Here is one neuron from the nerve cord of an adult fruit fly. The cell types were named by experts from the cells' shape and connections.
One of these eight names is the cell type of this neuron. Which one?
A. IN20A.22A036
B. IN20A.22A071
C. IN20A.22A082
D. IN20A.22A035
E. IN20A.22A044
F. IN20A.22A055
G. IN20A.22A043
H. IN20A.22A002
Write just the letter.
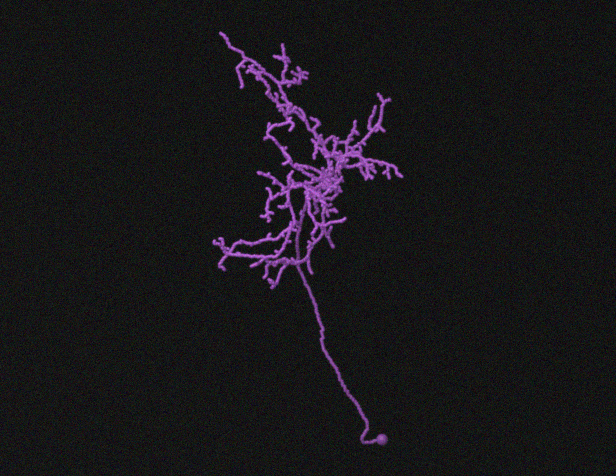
F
